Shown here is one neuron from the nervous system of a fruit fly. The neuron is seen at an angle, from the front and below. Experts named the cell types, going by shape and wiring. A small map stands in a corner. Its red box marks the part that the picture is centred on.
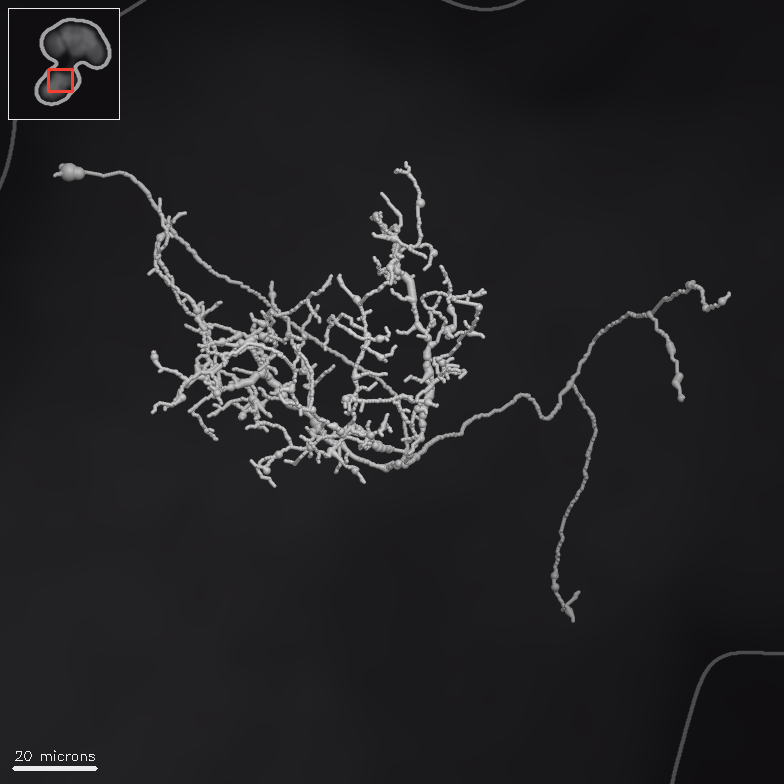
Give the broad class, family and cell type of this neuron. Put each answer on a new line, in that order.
nerve-cord intrinsic neuron
hemilineage 23B
IN23B028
